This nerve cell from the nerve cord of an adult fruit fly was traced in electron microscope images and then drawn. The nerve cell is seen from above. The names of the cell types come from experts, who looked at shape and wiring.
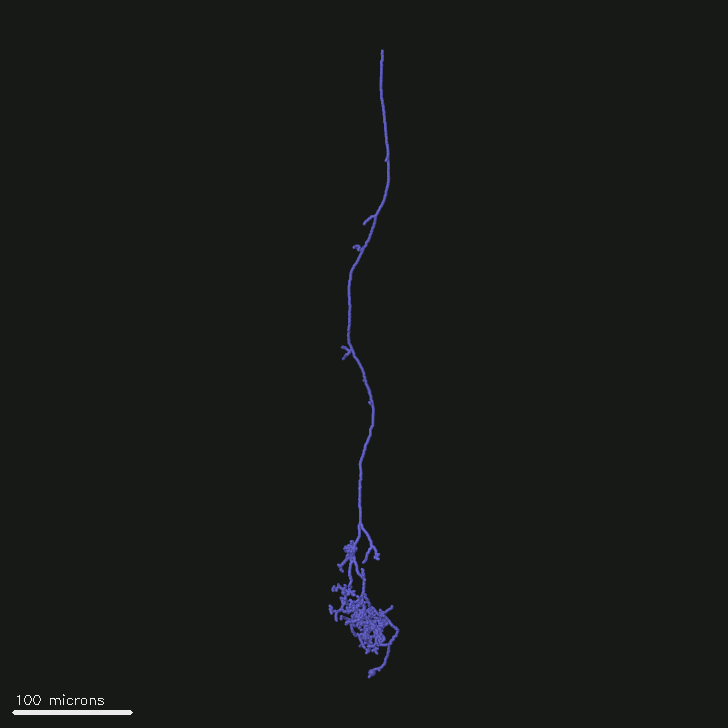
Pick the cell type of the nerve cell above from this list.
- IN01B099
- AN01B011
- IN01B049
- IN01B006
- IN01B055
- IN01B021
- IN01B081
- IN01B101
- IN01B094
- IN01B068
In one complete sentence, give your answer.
The cell type this nerve cell represents is AN01B011.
